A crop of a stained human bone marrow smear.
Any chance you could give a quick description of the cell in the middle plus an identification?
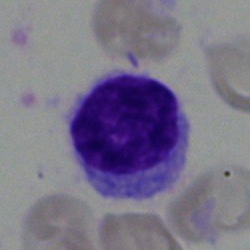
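First, the outline: roughly round. The cytoplasm stains blue, and I can't make out any distinct granules in it. The chromatin is dark purple, clumped in patches. So this is a hairy cell.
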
